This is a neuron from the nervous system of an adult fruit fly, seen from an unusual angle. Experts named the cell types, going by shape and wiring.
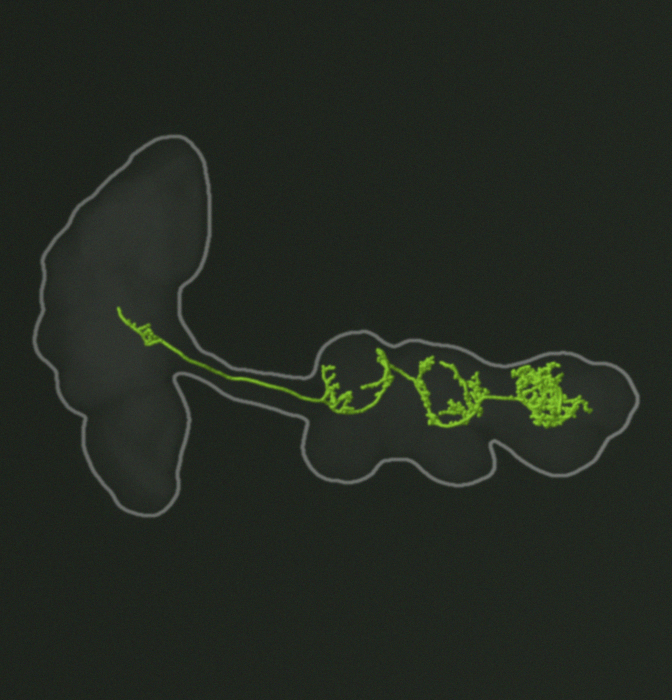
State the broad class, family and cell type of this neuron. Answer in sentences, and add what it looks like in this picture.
This is an ascending neuron. Its family is hemilineage 01A. It is of cell type AN01A006. It reaches both the brain and the nerve cord, passing through the neck. In this view it is more than twice as wide as it is tall.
